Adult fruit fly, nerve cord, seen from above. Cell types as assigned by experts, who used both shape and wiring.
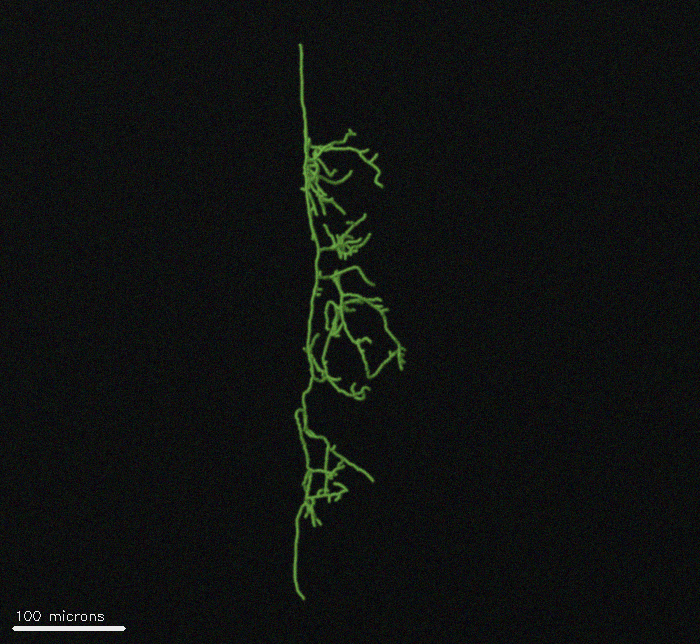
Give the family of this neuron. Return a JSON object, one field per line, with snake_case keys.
{
 "family": "DNp"
}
